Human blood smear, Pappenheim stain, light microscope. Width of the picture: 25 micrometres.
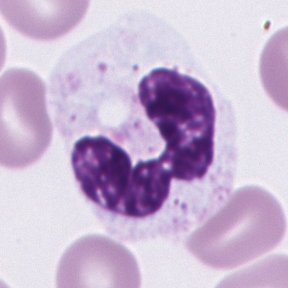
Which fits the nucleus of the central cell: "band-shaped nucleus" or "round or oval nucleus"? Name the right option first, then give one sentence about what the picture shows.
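Band-shaped nucleus. The nucleus is bent into a horseshoe shape whose opening faces the upper left.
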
